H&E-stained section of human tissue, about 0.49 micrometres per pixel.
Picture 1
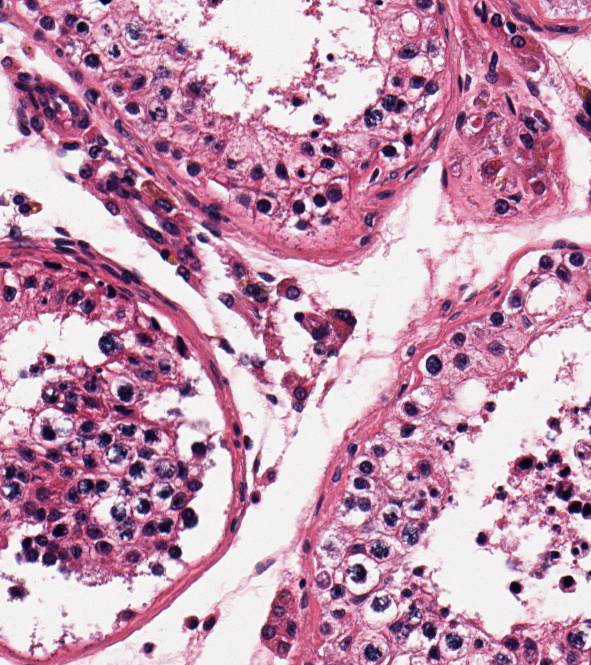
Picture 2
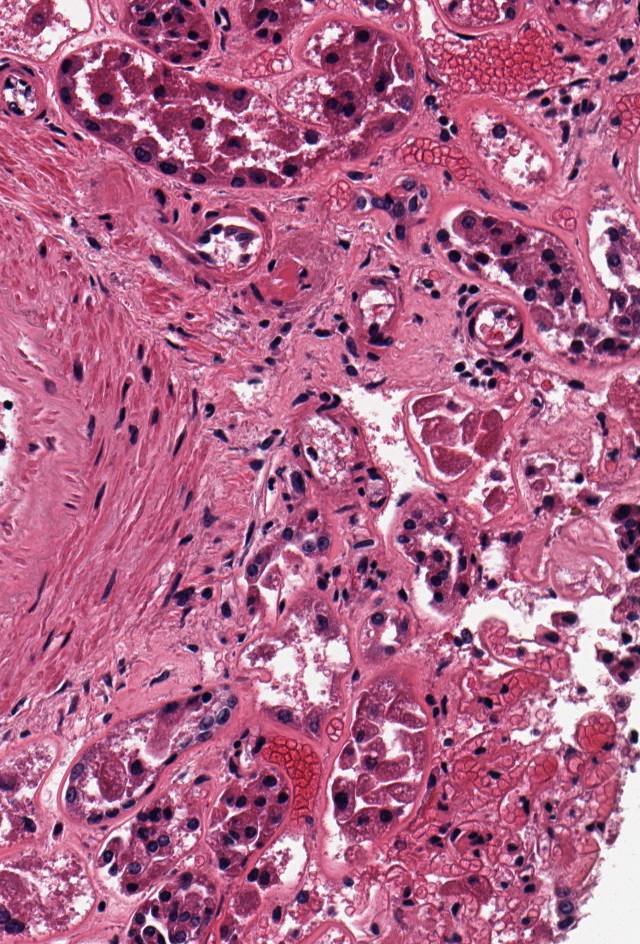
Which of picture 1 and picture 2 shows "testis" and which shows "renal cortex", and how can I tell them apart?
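Picture 1's the testis; picture 2 is renal cortex. In the testis, each tubule has a pink fibrous boundary with flattened, elongated nuclei, and a stratified lining several cells deep. Its lumens carry loose detached cells and pale pink debris, and near the middle of the field the interstitium holds cells with eosinophilic cytoplasm, some containing golden-brown pigment. The renal cortex tubules, by contrast, have cuboidal cells with plenty of pink granular cytoplasm and round dark nuclei. Capillaries crammed with red blood cells run between them, especially at the top right and lower centre. On the left there's a wall of parallel spindle cells with elongated nuclei, and the tissue is torn, leaving empty white gaps toward the right and along the lower right edge.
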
